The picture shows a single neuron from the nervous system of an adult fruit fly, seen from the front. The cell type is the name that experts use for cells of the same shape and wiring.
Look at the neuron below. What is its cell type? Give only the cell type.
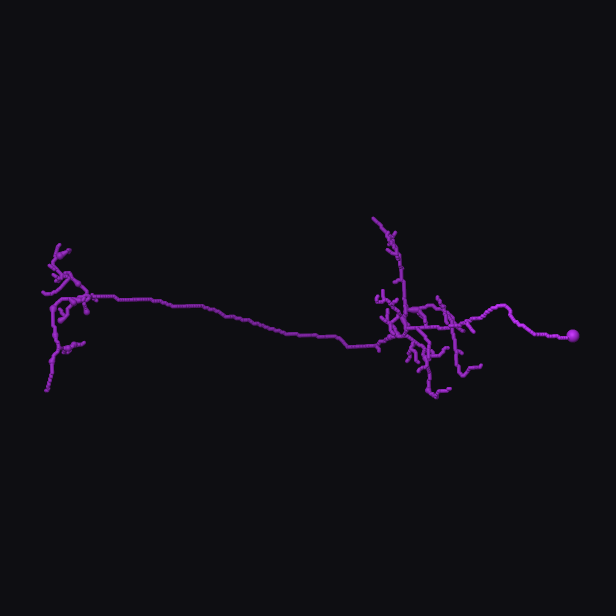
Tm35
